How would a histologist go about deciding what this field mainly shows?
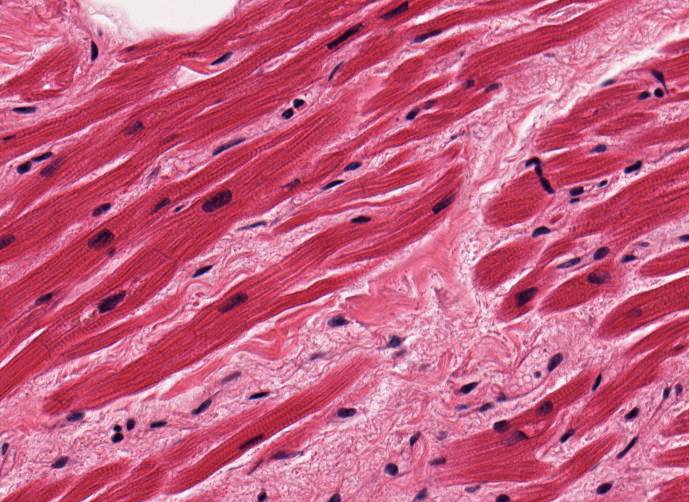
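This field mainly shows myocardium. First check: fine cross-striations run along the muscle fibres, most of which cross the field diagonally from lower left to upper right. Second: their nuclei are oval and lie centrally. Third: some fibres branch and join neighbouring fibres.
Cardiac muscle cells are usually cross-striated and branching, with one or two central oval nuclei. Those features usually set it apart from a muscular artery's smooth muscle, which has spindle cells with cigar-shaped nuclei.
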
